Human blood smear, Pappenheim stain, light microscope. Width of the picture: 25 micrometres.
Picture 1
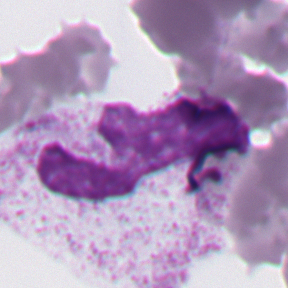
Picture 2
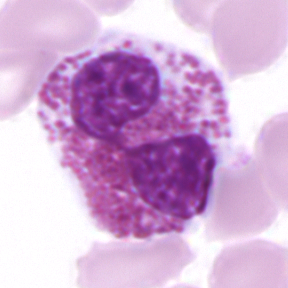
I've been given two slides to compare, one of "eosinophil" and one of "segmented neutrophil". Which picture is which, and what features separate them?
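Picture 1 shows a segmented neutrophil, and picture 2 shows an eosinophil. Look first at the granules: in picture 1 they are fine and pink-violet, scattered throughout the cytoplasm, while in picture 2 coarse, round, red granules of fairly even size fill the cytoplasm.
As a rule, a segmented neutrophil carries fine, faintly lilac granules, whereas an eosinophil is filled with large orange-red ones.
Now the nucleus of picture 2: it is divided into two lobes, one at the upper left and one at the lower right, joined only by a narrow connection, and its chromatin is dark purple and coarsely clumped.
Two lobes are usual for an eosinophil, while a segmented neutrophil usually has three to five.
In picture 1, a thin short strand hangs from the lower right end of the nucleus, and you will find no nucleoli. Its cytoplasm is abundant and pale, lying mainly below and to the left of the nucleus.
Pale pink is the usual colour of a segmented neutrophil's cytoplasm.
Notice too that the cell in picture 1 has an irregular rather than round outline, with red cells bordering it along the top and right side.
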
